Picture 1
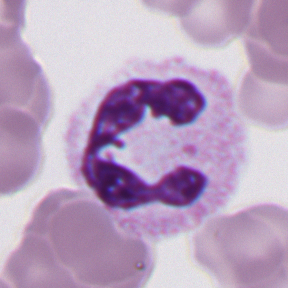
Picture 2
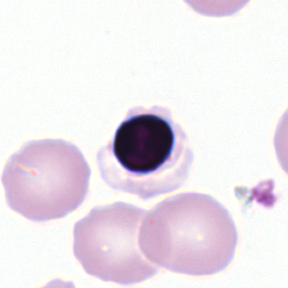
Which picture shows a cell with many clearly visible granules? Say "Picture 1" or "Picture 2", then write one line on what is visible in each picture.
Picture 1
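What picture 1 shows: Fine pinkish-violet granules fill the cytoplasm.
What picture 2 shows: The cytoplasm shows no granules.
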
